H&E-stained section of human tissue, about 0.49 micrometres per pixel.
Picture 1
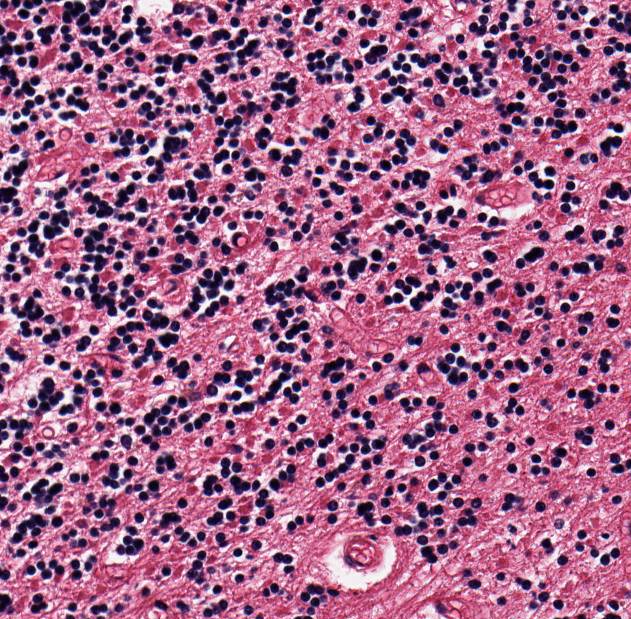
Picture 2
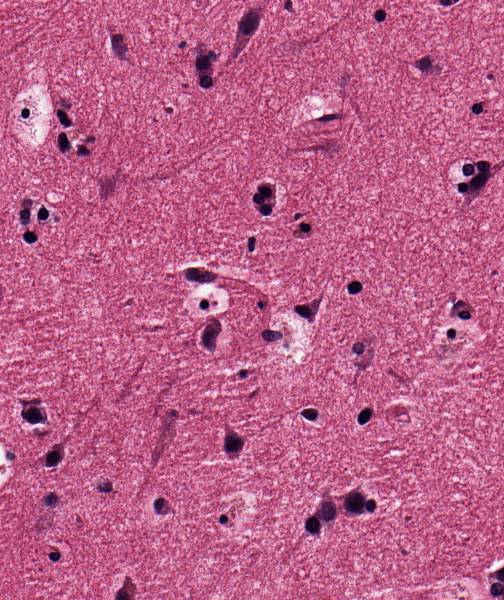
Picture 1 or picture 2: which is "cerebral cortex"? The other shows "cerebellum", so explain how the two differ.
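Picture 1: cerebellum. Picture 2: cerebral cortex. In picture 1, small dark nuclei are packed densely across the entire field, without separate layers or zones. Nearly all are small, round, uniform and deeply basophilic, with little or no cytoplasm visible around them. A small vessel cut in cross-section sits near the bottom centre of picture 1.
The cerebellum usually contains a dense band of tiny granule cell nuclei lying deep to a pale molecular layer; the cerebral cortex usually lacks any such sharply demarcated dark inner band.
In picture 2, larger cells carry a modest rim of pale pink to lilac cytoplasm around their nuclei, and many small, round, densely dark nuclei without visible cytoplasm are spread among them. Several of the larger cells have small dark nuclei gathered close against them in twos and threes, for example at the upper left and upper right. Picture 2 contains no epithelium, glands, fat or open lumen.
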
